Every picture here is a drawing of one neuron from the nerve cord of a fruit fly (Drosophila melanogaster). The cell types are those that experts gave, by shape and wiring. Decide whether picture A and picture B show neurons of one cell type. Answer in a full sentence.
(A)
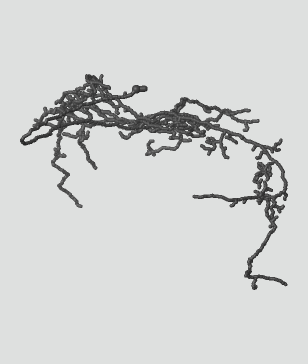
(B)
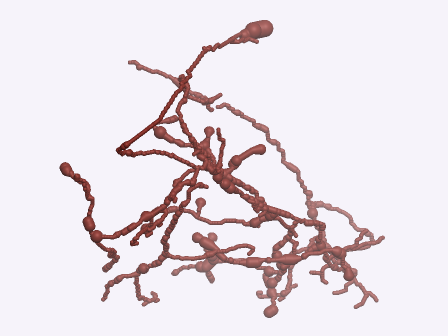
They are of different cell types.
